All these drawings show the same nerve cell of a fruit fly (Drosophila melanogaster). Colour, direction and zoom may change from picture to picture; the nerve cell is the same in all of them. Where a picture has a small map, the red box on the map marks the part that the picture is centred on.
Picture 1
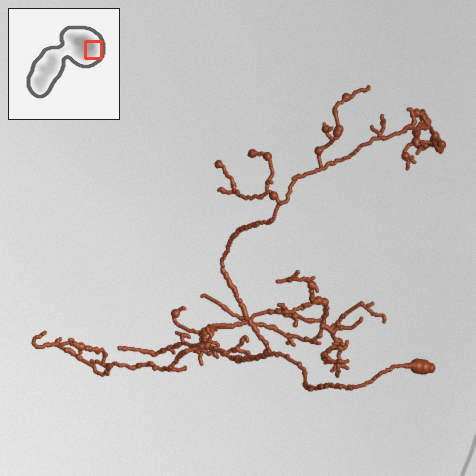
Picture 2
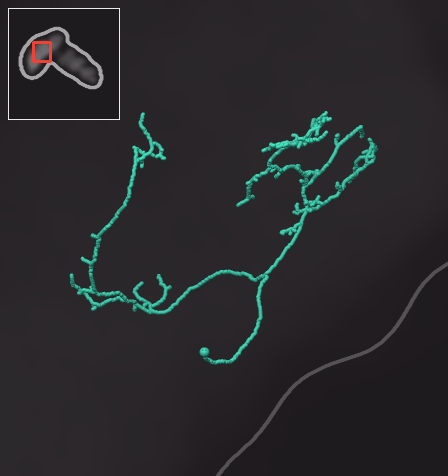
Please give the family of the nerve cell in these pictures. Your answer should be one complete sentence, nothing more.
As for family, the nerve cell falls under hemilineage SMPpd1.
